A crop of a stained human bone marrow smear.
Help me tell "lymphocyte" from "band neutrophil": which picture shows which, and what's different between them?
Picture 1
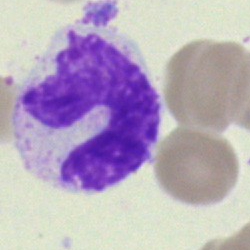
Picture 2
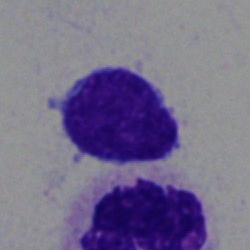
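Picture 1 shows a band neutrophil; picture 2 shows a lymphocyte. The clearest difference lies in the nucleus, which in picture 1 is a single curved band bent into a horseshoe that opens toward the left.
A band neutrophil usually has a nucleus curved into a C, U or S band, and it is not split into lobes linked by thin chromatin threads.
In picture 2, almost no cytoplasm is visible around the nucleus.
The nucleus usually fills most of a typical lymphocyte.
The outlines also differ: round and smooth in picture 1, oval in picture 2, where small pale knobs project from the surface, most clearly on the left side. The chromatin is coarse in both cells, dense and coarsely clumped in picture 1, dark purple and coarsely mottled in picture 2.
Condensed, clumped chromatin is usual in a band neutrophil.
Neither nucleus shows a nucleolus.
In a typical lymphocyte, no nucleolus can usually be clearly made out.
A small clump of platelets sits at the top edge of the cell in picture 1.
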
